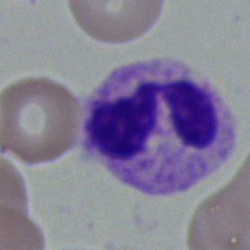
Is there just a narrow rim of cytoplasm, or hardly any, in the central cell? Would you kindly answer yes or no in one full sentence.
No, there is abundant cytoplasm around the nucleus.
